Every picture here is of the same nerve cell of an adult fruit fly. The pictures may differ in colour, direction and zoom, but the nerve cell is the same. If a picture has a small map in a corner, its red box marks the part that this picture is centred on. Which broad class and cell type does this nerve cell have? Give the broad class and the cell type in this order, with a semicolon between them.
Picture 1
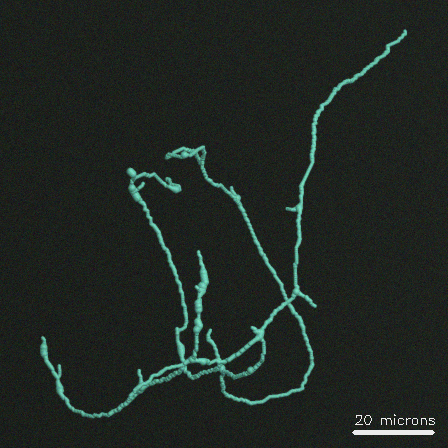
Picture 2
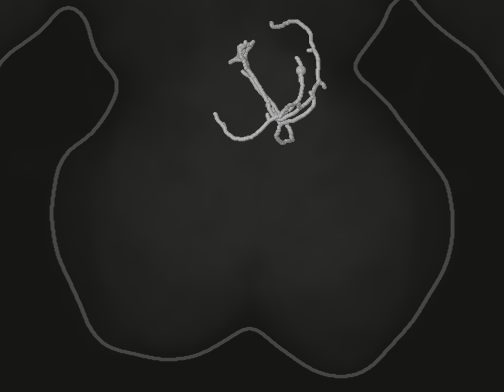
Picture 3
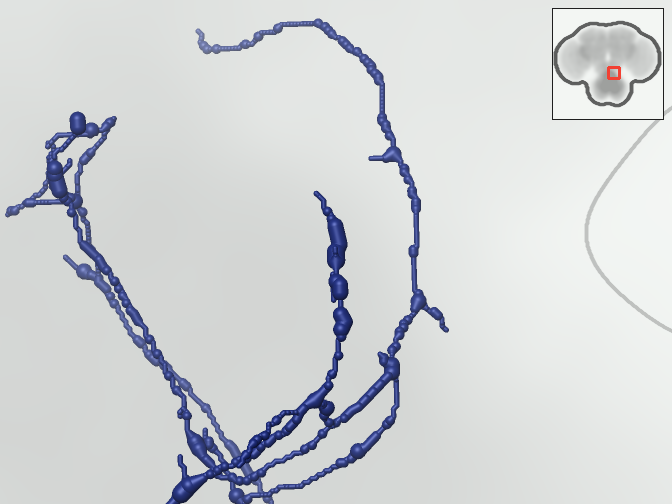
sensory neuron entering the nerve cord; SNxx20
